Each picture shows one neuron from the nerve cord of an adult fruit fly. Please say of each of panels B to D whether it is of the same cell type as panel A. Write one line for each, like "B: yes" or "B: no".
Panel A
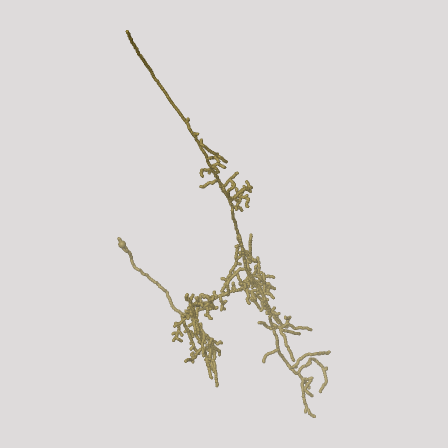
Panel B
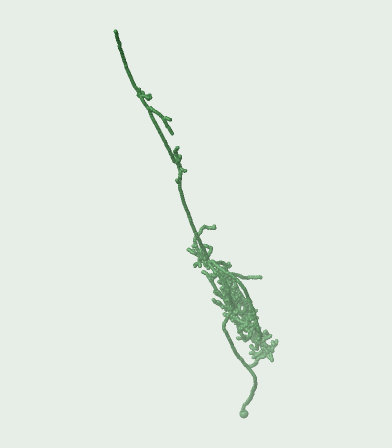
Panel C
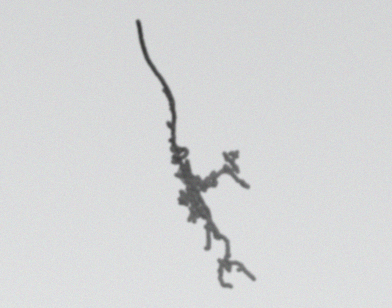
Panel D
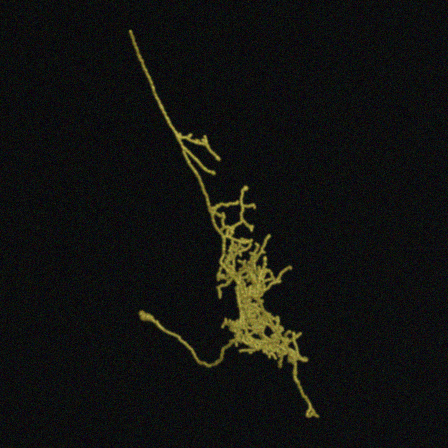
B: no
C: yes
D: no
